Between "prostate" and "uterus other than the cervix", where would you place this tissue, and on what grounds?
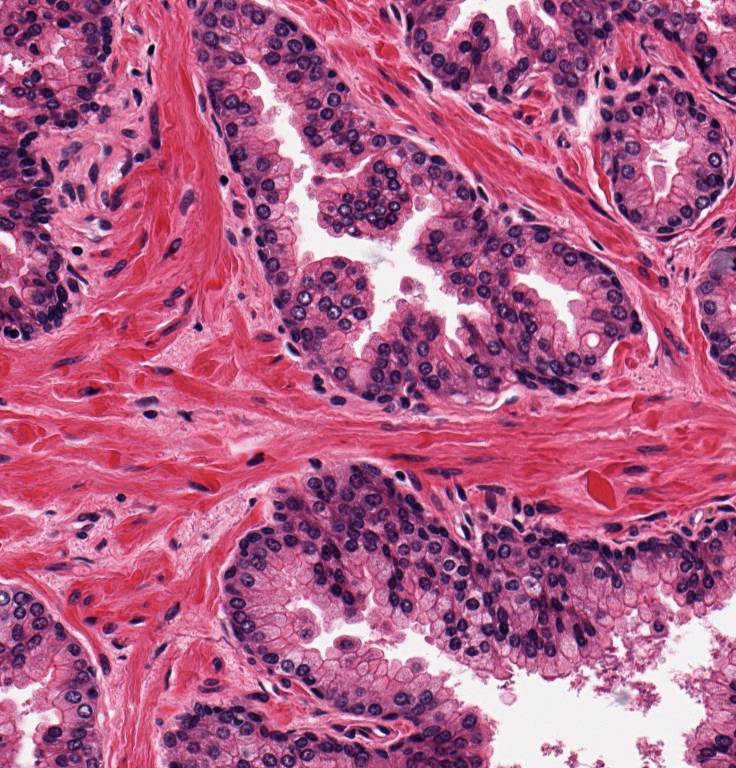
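Prostate. Decisive: the stroma, bright pink fibrillary bundles of spindle cells with elongated nuclei running along the bands.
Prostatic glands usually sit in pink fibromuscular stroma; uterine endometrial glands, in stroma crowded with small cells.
Linings fold into lumens as rounded papillary tufts, giving the spaces an irregular outline. Lining cells: tall columnar, pale clear to lightly pink cytoplasm, visible borders. Lumens: white, branching, largely empty of secretion.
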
